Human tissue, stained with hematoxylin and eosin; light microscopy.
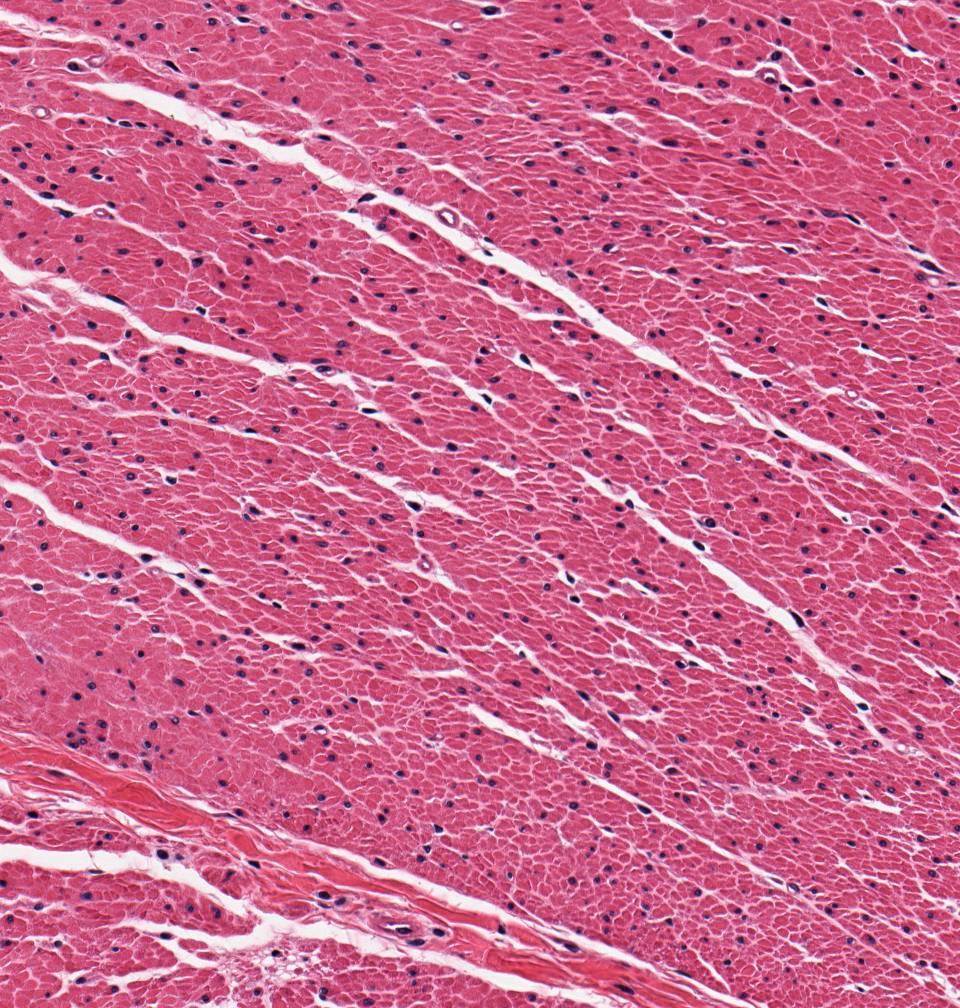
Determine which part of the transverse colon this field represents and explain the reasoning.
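I'd call this smooth muscle. The fibres' cytoplasm is a bright, even pink, with small, dark, rounded nuclei evenly scattered throughout.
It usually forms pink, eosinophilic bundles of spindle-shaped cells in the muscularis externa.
Narrow white clefts run along the fibres, splitting them into long strips. Across the lower left corner runs a parallel band of deeper red, compact fibrous tissue.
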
